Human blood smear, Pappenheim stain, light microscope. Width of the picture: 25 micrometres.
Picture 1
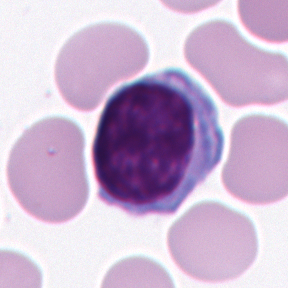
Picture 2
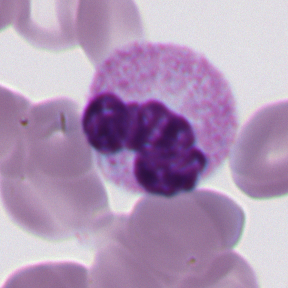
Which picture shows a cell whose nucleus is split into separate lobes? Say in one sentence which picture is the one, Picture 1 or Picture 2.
It is the cell in picture 2 whose nucleus is split into lobes.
